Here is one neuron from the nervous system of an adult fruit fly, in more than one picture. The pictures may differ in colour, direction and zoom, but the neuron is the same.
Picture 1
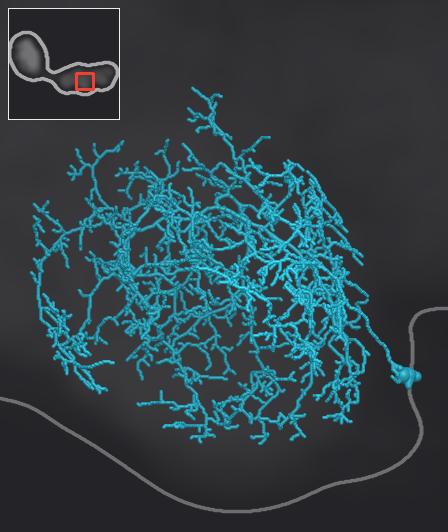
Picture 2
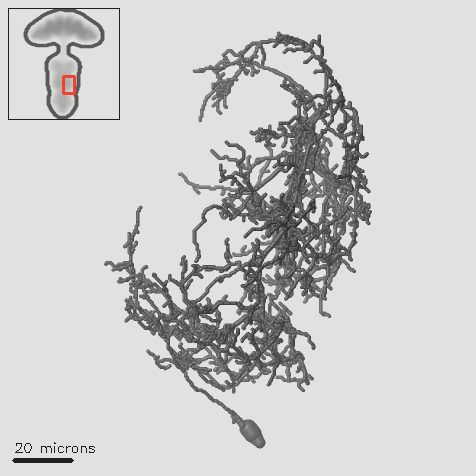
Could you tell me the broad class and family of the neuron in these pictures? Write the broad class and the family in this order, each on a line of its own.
nerve-cord intrinsic neuron
hemilineage 21A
